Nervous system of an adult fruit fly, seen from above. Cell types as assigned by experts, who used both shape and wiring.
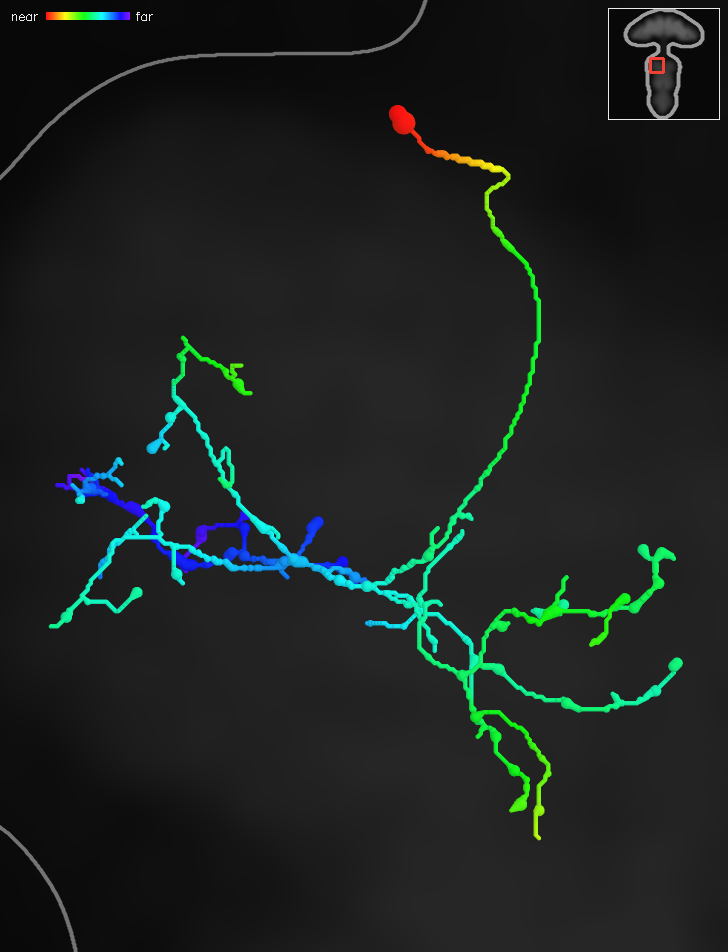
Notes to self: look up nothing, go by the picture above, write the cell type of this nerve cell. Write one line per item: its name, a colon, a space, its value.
cell type: IN09A062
